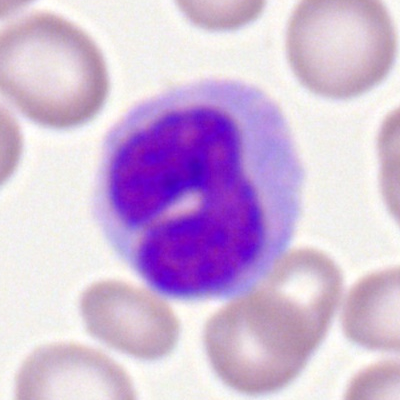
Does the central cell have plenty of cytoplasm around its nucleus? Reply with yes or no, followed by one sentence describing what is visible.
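No. The nucleus fills most of the cell.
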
